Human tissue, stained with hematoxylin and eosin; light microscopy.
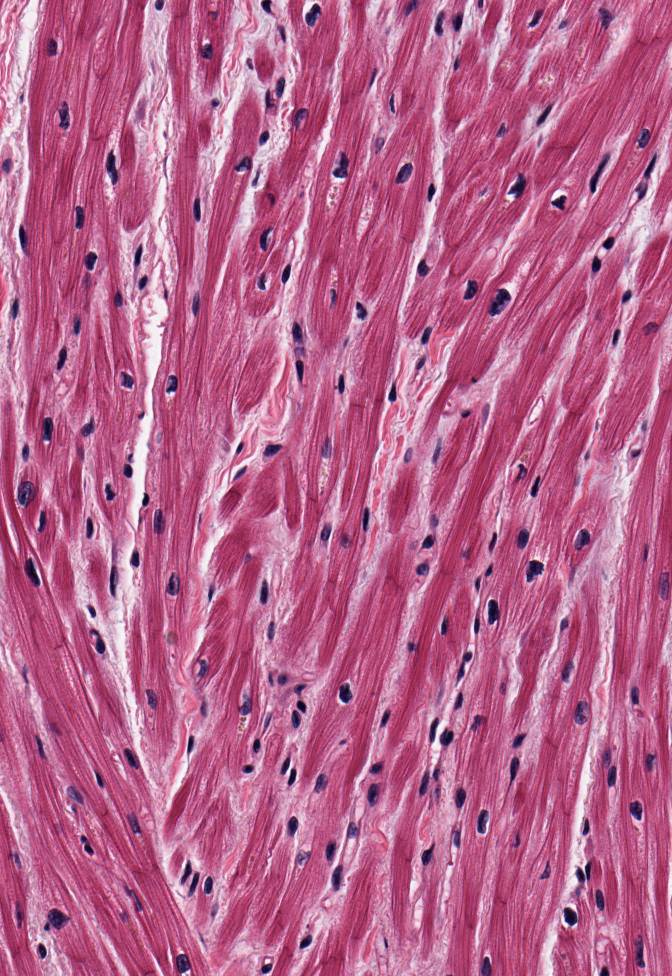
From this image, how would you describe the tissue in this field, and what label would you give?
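Cardiac muscle fibres, cut lengthwise, fill the field in long, roughly parallel bundles running bottom to top. Fibres branch and join neighbours in a connected network. Oval dark nuclei lie singly and centrally. Cytoplasm deep pink with fine lengthwise fibrils. Tissue: atrial appendage of the heart.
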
